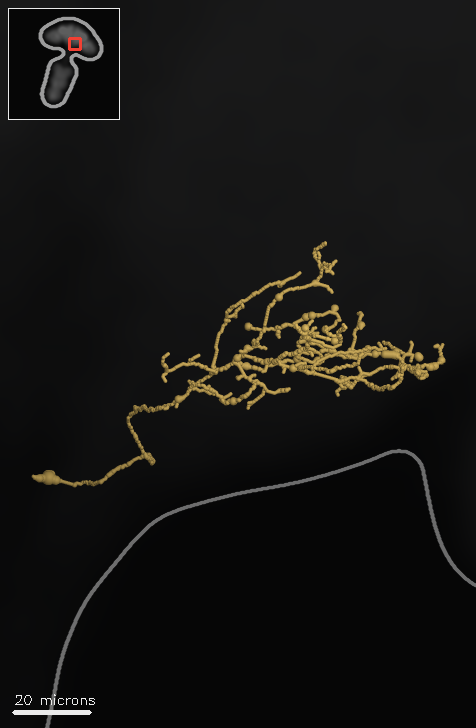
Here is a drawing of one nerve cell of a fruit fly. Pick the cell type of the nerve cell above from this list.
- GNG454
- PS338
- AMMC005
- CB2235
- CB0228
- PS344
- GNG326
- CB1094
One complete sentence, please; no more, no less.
The nerve cell belongs to cell type CB2235.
